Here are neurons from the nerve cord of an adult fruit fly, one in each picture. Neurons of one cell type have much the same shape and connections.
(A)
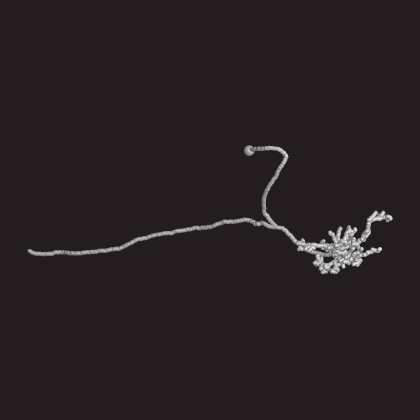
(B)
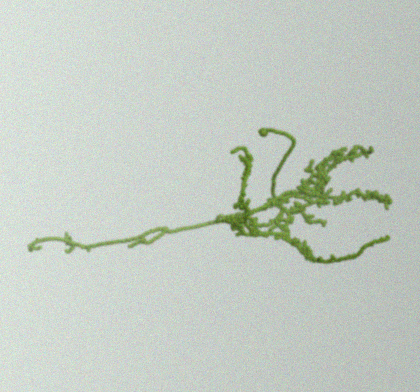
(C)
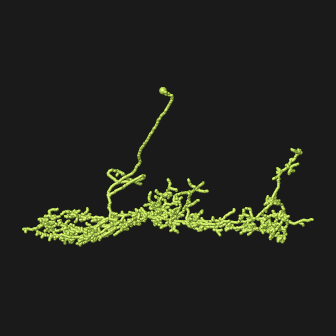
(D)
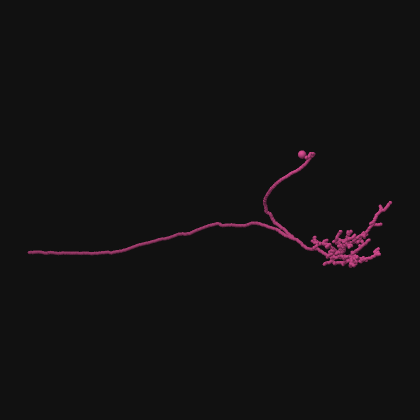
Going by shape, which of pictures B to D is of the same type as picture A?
Picture D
